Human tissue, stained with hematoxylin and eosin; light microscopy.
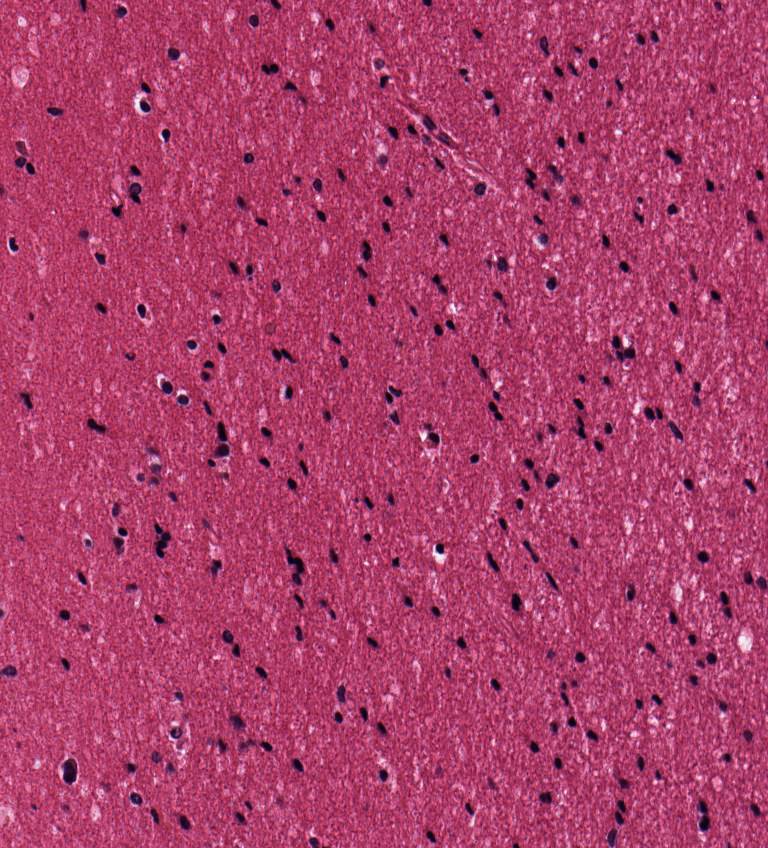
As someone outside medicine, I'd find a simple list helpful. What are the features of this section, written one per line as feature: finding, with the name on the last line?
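Background: uniform pink, finely fibrillary matrix across the whole field
Nuclei: small, dark, scattered fairly evenly
Nuclear shape: mostly round to oval, with little or no visible cytoplasm
Halos: a number of round nuclei within a clear halo, e.g. left of the middle
Other nuclei: some elongated and rod-like
Name: cerebral cortex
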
